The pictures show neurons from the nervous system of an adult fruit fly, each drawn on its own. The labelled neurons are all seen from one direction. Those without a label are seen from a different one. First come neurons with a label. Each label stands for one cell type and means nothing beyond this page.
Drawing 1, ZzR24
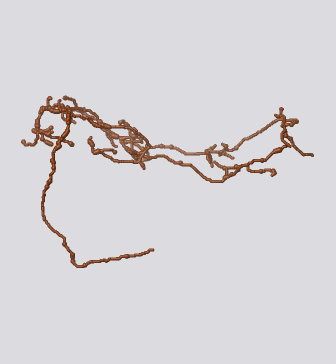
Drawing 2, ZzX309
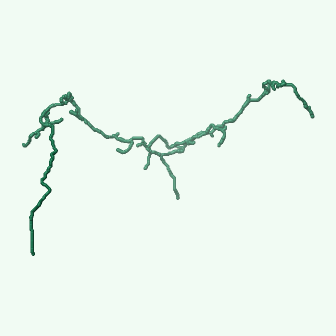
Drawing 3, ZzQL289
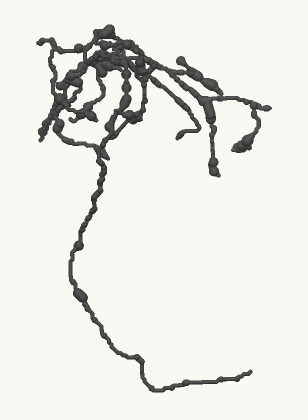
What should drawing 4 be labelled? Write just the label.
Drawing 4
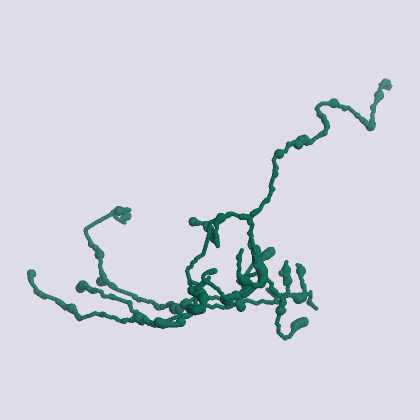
ZzQL289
